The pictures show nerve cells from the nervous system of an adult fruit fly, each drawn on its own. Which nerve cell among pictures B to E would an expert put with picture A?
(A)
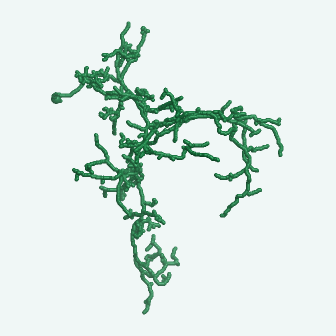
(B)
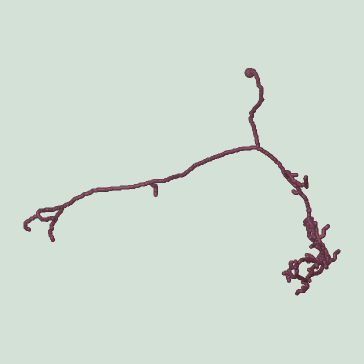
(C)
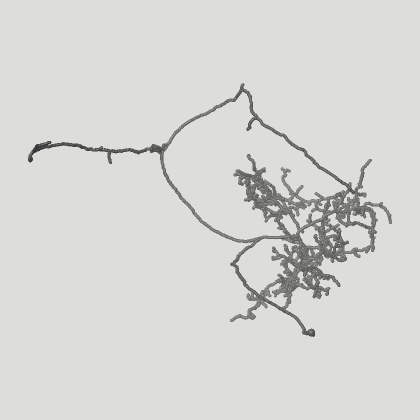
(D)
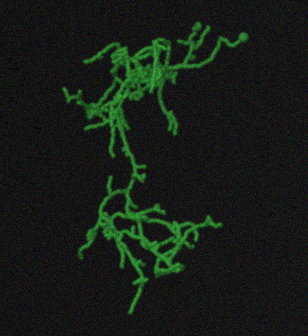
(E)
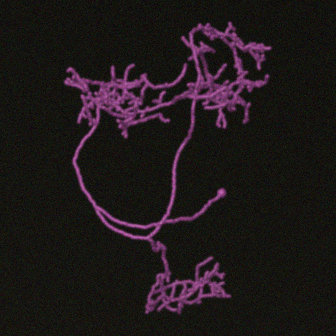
Picture D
